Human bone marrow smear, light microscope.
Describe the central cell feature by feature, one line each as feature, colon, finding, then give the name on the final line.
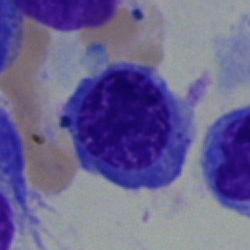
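Shape: roughly round, more or less
Cytoplasm: a deep blue, and no granules you can see
Chromatin: dark purple, broken up by small paler pinkish spots
So: an erythroblast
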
